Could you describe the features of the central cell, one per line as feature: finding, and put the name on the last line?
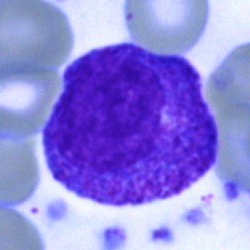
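Outline: roughly round, edge slightly bumpy
Nuclear border: hard to make out against the dark granular cell body
Pale spot: small, just right of the cell's centre
Long surface projections: none
Name: promyelocyte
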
